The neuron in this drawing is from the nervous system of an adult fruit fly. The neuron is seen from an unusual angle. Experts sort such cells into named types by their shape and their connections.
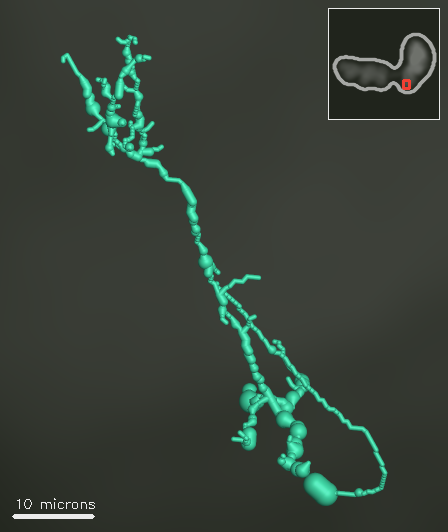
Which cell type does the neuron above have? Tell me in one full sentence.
The neuron is of cell type Mi13.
